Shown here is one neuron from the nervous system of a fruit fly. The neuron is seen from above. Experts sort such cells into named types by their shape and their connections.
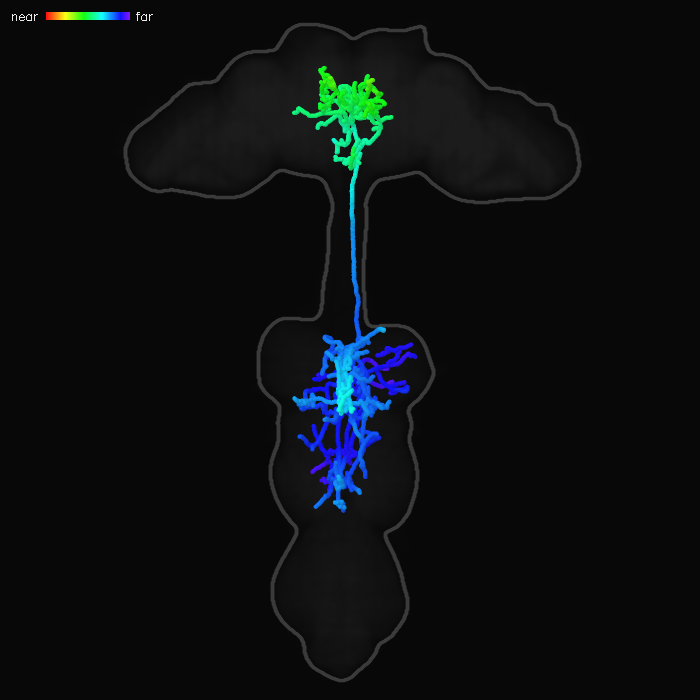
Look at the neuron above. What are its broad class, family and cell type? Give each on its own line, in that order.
ascending neuron
hemilineage 27X
AN27X003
